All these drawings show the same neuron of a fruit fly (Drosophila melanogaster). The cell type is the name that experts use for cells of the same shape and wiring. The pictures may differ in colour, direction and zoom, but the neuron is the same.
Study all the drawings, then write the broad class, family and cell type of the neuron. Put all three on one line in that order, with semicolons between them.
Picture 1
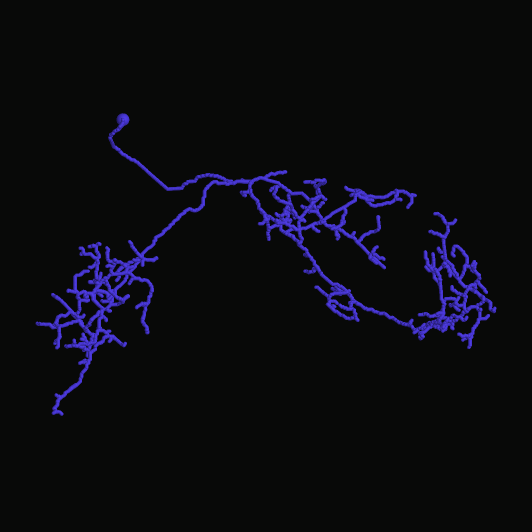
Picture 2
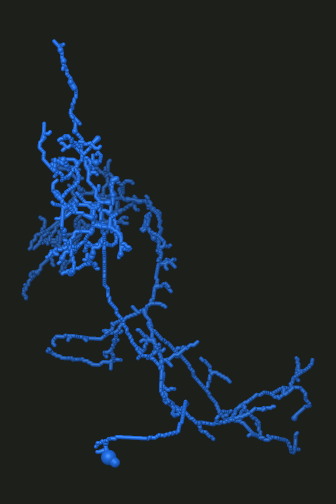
central-brain intrinsic neuron; hemilineage DM3_dorso_lateral; SMP314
